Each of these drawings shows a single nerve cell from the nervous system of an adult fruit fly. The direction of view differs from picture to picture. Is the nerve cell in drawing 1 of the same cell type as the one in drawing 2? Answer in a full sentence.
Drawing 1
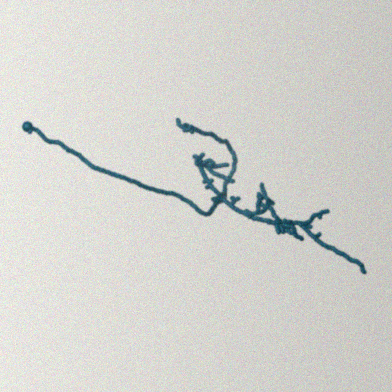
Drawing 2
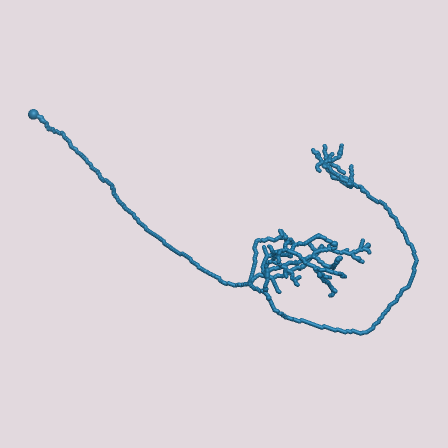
They are of different cell types.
